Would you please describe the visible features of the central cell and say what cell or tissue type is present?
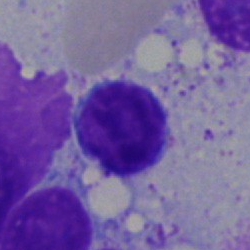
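Outline round, smooth. Chromatin dark purple and dense, with a few paler streaks. Cytoplasm: thin blue rim only, clearest along the left edge; no granules seen. Cell: lymphocyte.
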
